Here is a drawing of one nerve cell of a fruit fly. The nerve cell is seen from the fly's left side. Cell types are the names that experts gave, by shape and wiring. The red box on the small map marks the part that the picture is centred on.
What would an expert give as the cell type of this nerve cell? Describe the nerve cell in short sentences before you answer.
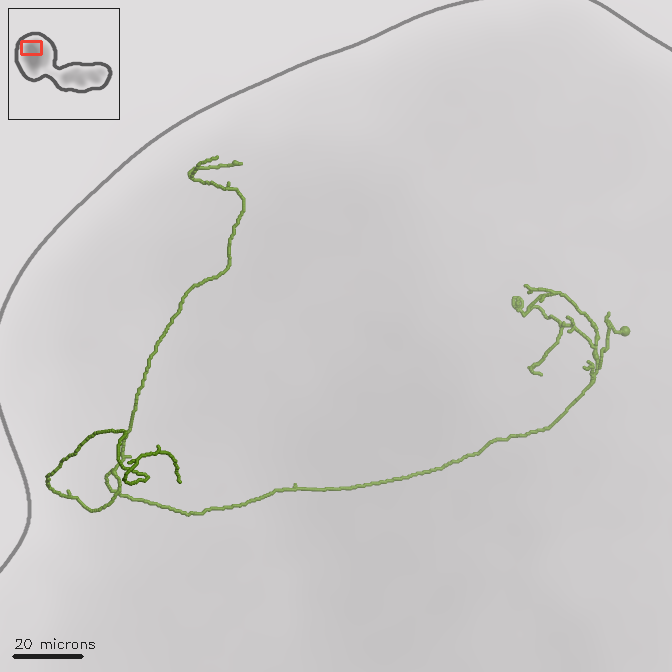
Its cell body lies on the right of the picture. From left to right in the picture it spans about 170 microns. It is a central-brain intrinsic neuron. Its cell type is KCab-s.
